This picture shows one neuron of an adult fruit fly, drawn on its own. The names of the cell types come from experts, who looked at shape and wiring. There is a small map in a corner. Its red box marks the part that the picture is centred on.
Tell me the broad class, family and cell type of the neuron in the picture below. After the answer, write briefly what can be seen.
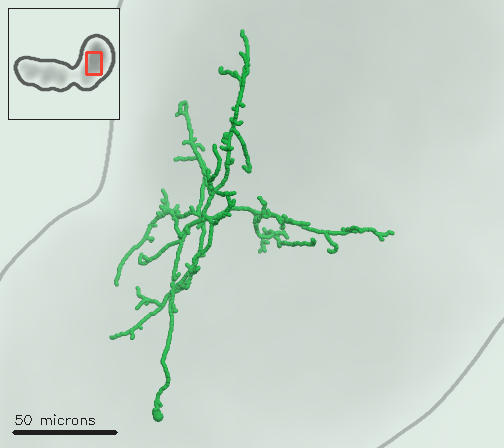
Its broad class is central-brain intrinsic neuron. The family is hemilineage LB3. It is of cell type CB2351. From top to bottom in the picture it spans about 190 microns. The picture shows dozens of branch ends.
